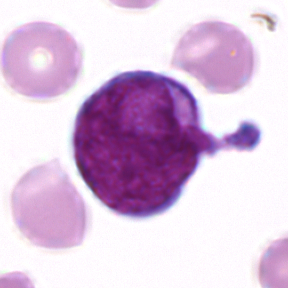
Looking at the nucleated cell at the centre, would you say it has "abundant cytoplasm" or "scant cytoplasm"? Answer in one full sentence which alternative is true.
Most of this cell is taken up by its nucleus.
